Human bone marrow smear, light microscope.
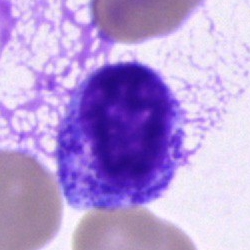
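Myelocyte here, rounded in outline, a slightly irregular oval. The nucleus stains deep purple, dense chromatin with a few paler patches. Look at the cytoplasm: lots of coarse dark purple granules, and in between them it's a pale bluish-lilac.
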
